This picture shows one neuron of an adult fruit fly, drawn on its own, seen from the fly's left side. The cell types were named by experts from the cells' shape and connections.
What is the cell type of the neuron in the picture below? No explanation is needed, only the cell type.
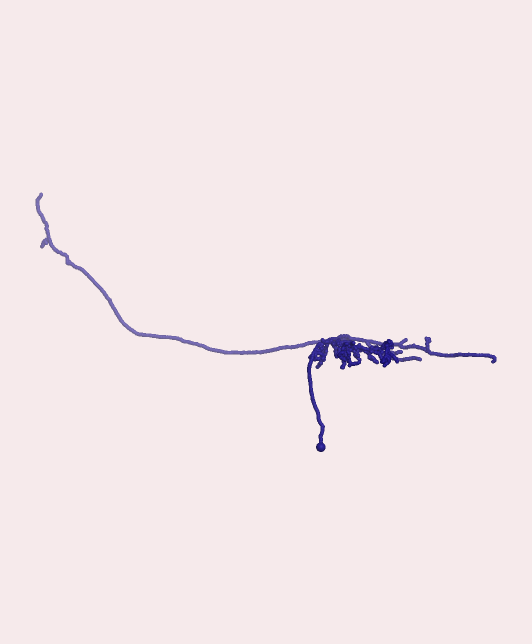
AN06A092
